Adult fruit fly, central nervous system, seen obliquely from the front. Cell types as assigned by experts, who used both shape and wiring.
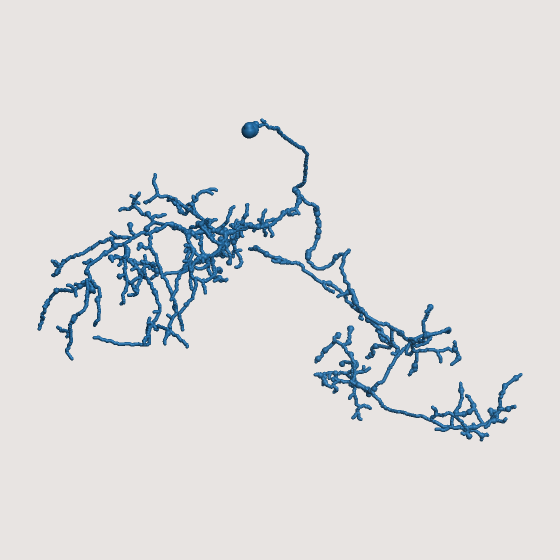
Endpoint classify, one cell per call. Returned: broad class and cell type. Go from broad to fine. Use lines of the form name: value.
broad class: central-brain intrinsic neuron
cell type: SMP458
